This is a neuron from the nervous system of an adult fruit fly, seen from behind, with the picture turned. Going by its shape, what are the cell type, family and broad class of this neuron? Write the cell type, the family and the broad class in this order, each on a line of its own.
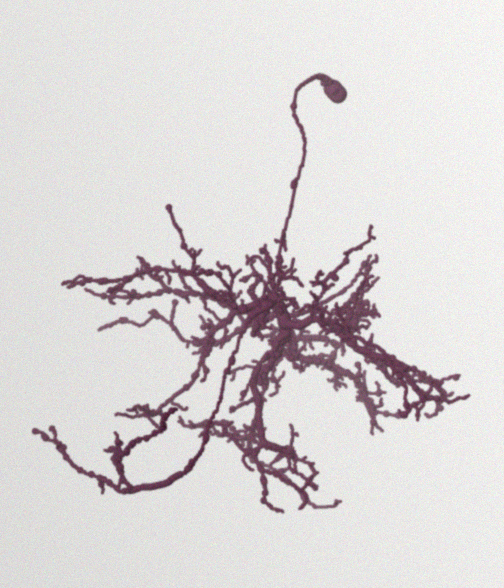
IN06B019
hemilineage 06B
nerve-cord intrinsic neuron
